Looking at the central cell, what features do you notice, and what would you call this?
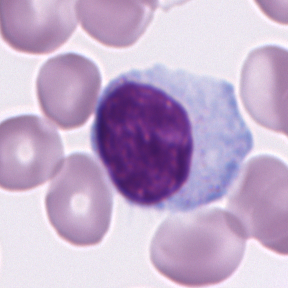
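Off-centre, toward the left side of the cell, lies the nucleus, whose chromatin is dark purple and coarsely clumped. No nucleolus is visible within it. The cytoplasm contains no clear vacuoles. Name: typical lymphocyte.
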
